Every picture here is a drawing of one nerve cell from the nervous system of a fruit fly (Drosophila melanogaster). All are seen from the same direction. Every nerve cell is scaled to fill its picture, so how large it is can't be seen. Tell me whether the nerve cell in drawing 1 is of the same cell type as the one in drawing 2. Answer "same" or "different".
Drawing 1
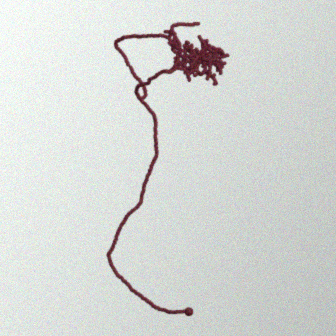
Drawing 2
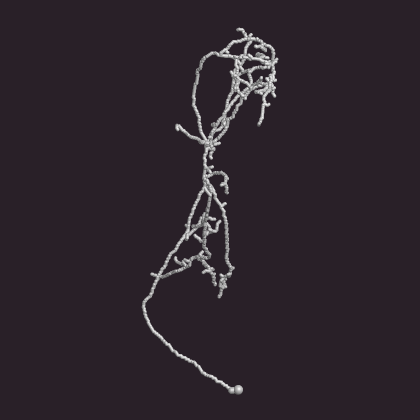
different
